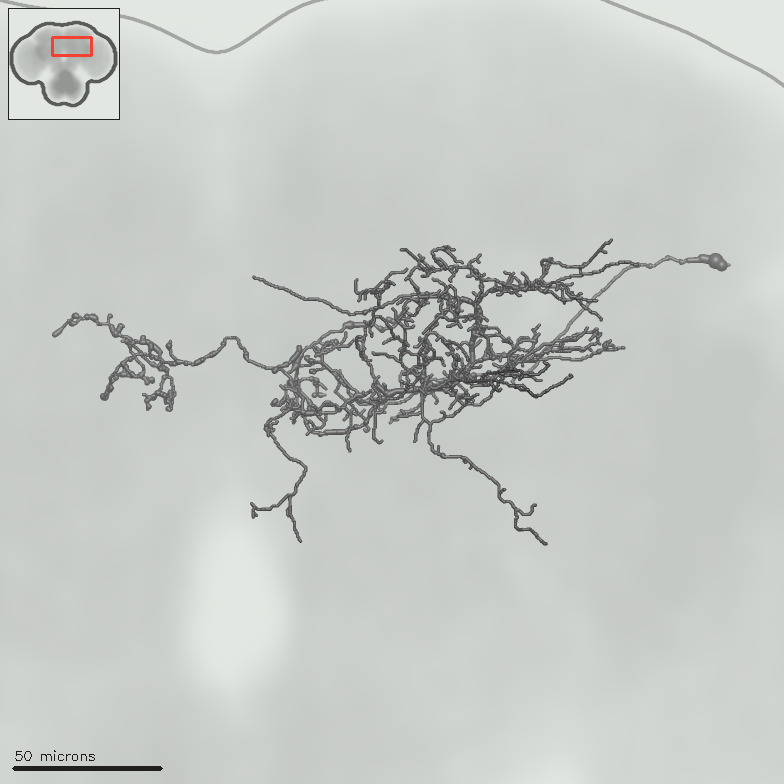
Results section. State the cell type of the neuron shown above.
CL316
